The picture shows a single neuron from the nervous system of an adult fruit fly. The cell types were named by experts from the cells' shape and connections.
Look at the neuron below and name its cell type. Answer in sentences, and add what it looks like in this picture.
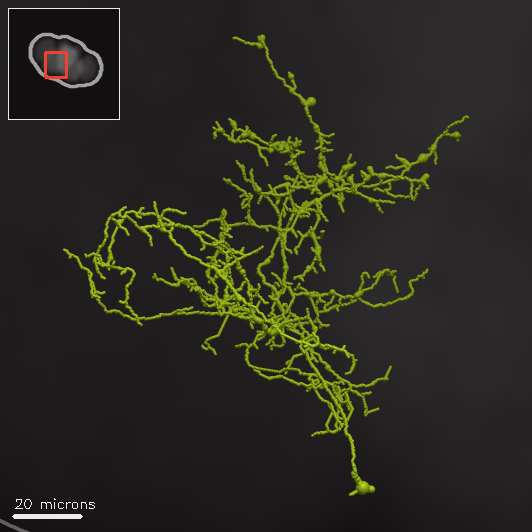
The cell type is CL038. This is a central-brain intrinsic neuron. By the scale bar it is about 140 microns tall in this view. As drawn here it is about as wide as it is tall.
